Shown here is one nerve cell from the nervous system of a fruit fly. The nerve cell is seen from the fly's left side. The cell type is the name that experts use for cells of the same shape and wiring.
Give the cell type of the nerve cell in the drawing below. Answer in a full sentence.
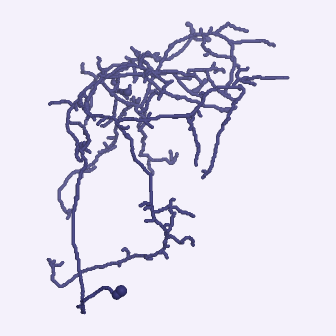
The cell type is IN03B078.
